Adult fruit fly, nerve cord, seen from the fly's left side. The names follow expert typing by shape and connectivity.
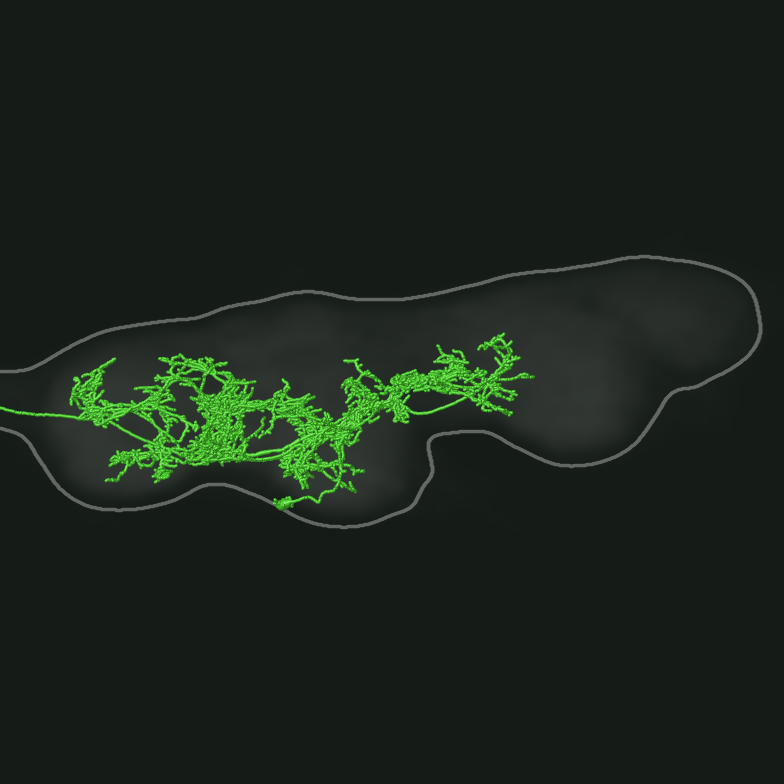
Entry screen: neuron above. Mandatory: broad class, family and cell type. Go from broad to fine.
ascending neuron; hemilineage 05B; AN05B006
